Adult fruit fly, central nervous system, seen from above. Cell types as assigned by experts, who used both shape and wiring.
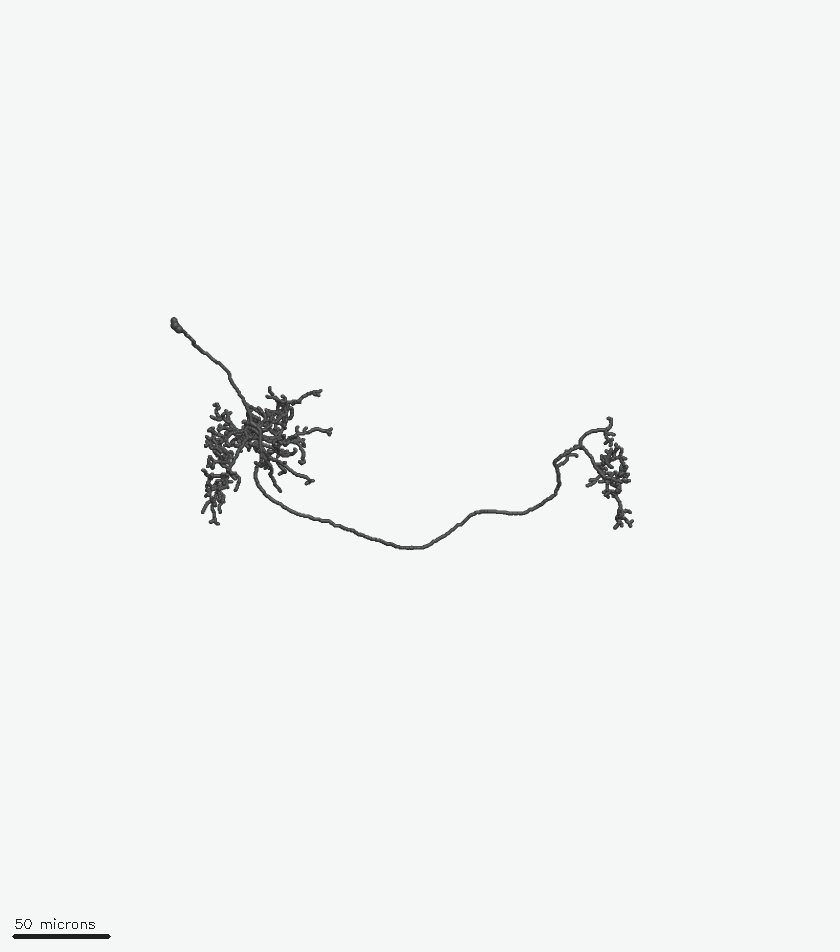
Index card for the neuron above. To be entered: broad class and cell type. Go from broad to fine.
central-brain intrinsic neuron; PVLP030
